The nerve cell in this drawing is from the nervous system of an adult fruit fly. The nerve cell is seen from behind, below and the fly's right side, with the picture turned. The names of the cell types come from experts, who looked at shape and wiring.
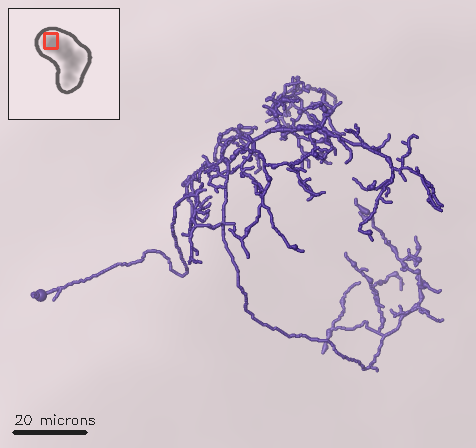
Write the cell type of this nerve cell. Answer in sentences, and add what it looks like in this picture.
It is of cell type AVLP393. It is a central-brain intrinsic neuron. By the scale bar it is about 120 microns wide in this view. The picture shows dozens of branch ends.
